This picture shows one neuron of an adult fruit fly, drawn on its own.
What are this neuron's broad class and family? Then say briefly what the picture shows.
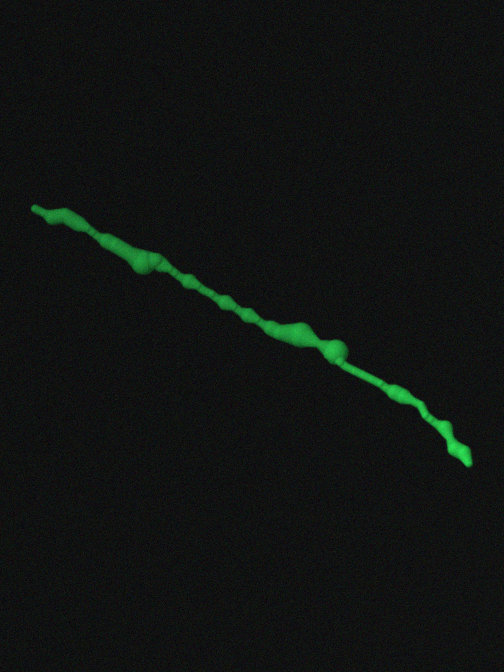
Its broad class is sensory neuron entering the brain. The name of its family is class mechanosensory. The drawing shows no cell body. It has a dozen or fewer branch ends.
